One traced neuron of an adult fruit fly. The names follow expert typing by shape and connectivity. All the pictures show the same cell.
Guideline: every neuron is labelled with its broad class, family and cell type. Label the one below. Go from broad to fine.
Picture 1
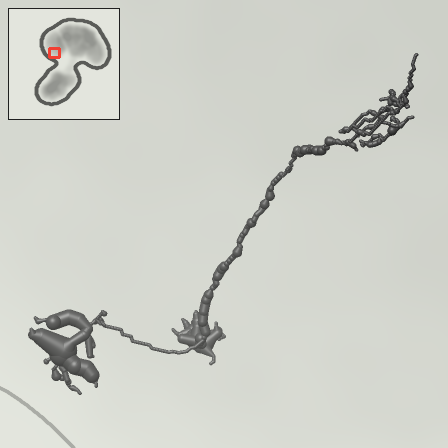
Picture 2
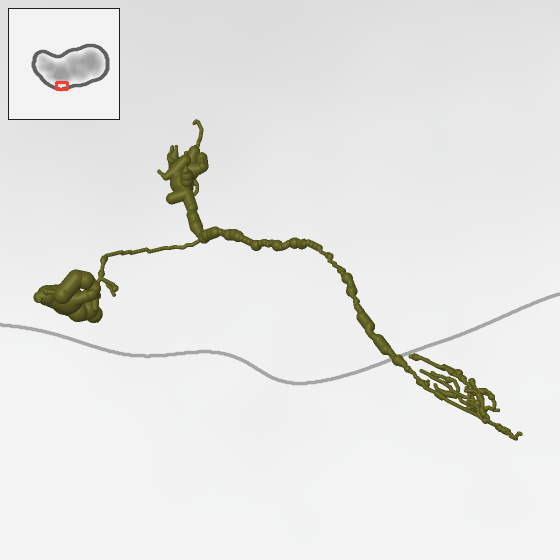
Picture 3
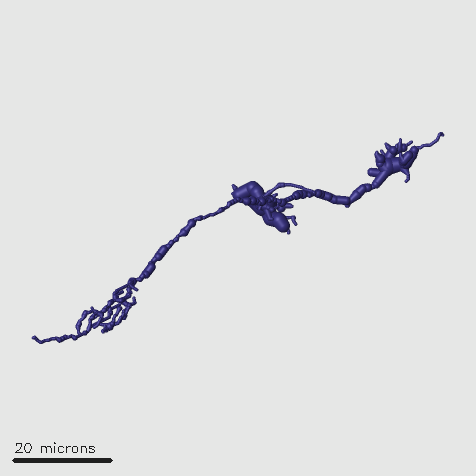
optic-lobe intrinsic neuron; T; T1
